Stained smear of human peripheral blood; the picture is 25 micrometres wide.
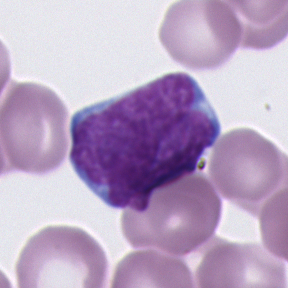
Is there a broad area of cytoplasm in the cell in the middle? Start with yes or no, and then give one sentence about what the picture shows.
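No. The cytoplasm forms a narrow rim that is light blue.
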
